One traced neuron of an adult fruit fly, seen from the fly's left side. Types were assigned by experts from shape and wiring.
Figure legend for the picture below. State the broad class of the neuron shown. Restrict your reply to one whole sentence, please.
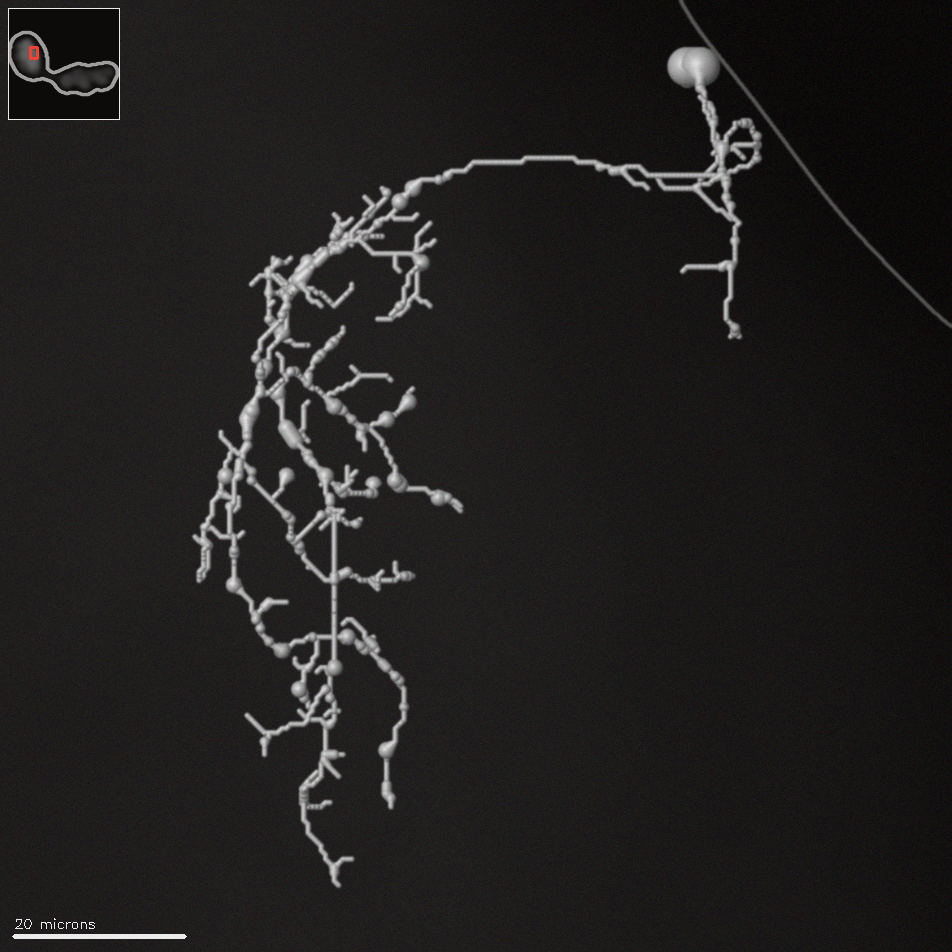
The neuron is assigned to the broad class optic-lobe intrinsic neuron.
